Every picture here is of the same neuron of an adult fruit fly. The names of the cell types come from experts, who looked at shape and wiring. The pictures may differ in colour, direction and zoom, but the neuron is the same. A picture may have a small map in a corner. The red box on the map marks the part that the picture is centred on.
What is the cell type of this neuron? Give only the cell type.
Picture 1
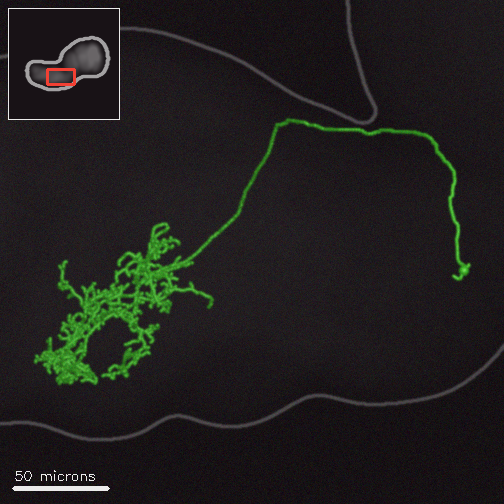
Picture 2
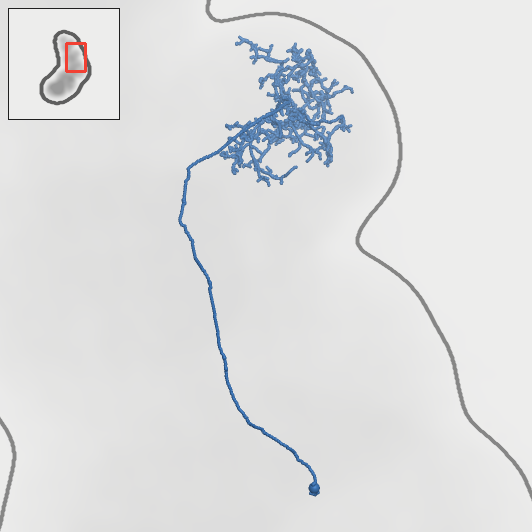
INXXX321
